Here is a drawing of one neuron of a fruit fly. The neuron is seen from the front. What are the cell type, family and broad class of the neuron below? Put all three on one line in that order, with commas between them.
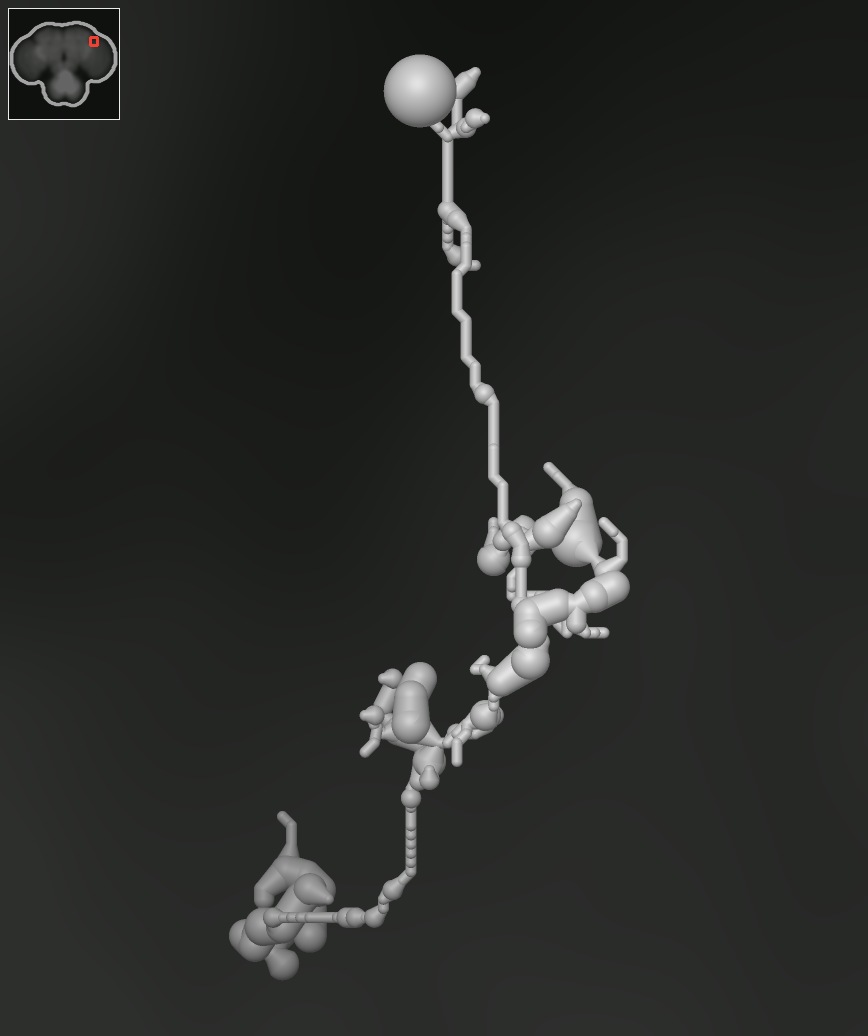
Mi1, Mi, optic-lobe intrinsic neuron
